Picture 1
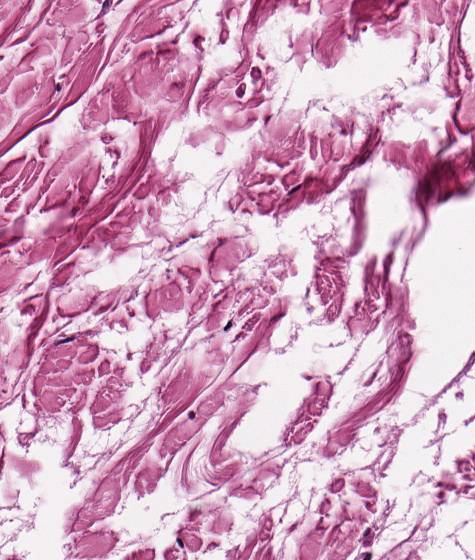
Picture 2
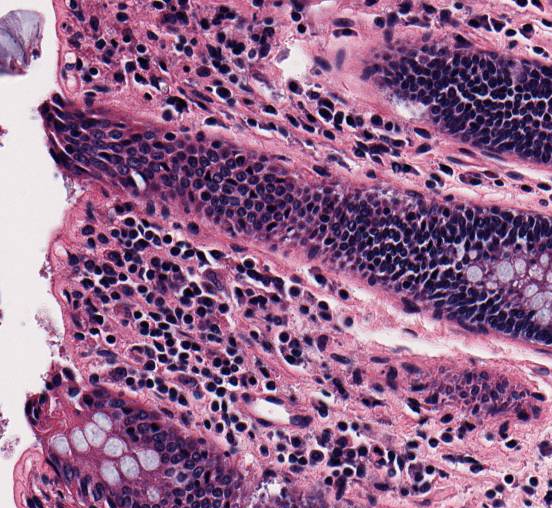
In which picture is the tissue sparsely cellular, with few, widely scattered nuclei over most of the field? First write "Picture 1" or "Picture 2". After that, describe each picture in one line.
Picture 1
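In picture 1: Nuclei are sparse, small and dark, scattered singly among the fibres.
In picture 2: The pink stroma between the crypts is densely crowded with small cells that have round dark nuclei.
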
